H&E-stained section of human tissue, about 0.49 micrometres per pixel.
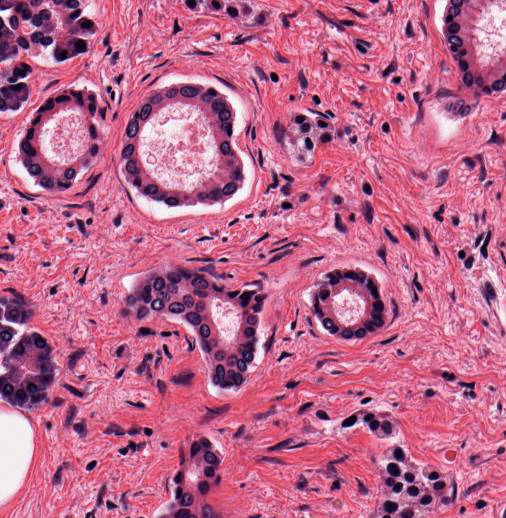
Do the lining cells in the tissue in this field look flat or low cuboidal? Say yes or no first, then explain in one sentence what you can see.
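Yes. The units are lined by cuboidal cells with round, dark nuclei.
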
